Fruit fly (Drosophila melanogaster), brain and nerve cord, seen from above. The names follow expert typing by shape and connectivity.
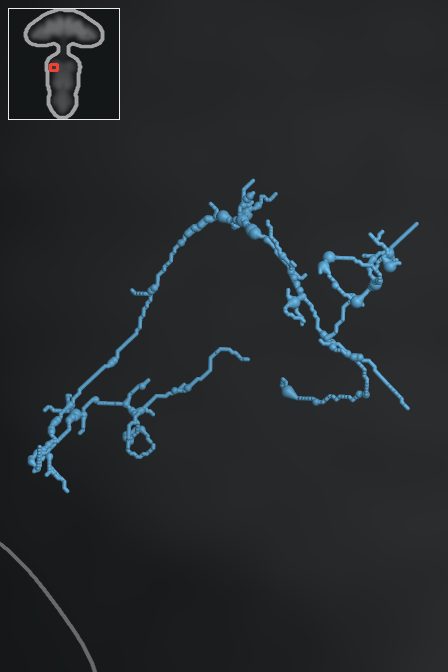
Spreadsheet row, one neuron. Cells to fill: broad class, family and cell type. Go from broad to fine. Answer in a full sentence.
A nerve-cord intrinsic neuron of hemilineage 20A.22A, type IN20A.22A092.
